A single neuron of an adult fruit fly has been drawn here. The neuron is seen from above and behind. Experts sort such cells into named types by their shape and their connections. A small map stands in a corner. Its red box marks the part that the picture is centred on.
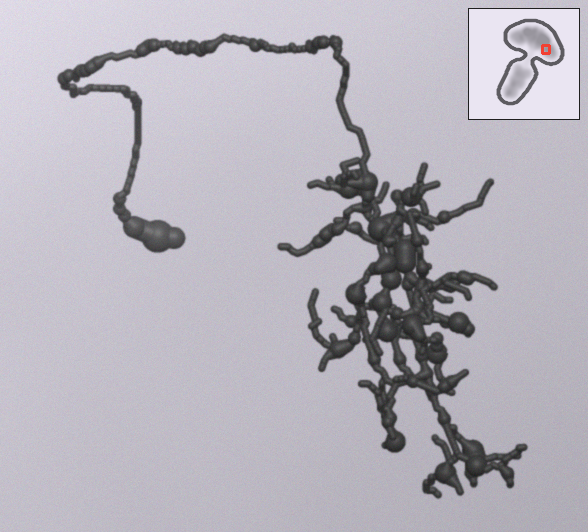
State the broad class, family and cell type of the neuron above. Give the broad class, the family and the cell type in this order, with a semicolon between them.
optic-lobe intrinsic neuron; Li; Li22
